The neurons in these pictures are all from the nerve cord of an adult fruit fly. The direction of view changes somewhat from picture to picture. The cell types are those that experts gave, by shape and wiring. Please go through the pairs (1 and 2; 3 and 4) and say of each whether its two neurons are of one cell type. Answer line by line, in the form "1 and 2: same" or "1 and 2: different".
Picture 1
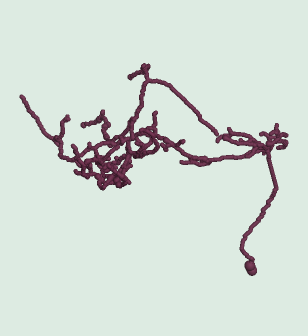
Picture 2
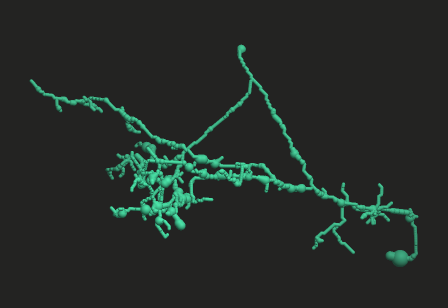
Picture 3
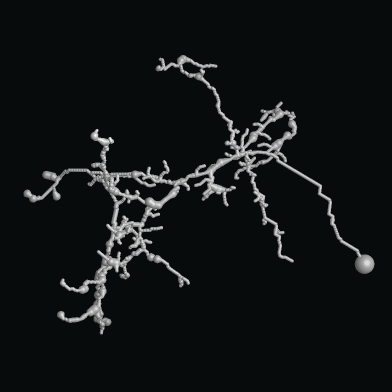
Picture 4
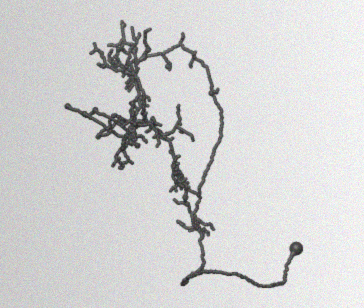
1 and 2: same
3 and 4: different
